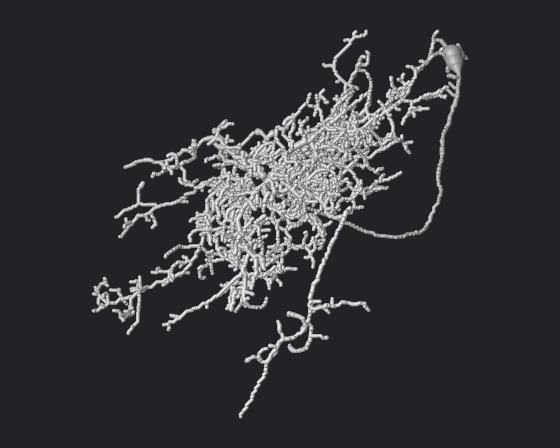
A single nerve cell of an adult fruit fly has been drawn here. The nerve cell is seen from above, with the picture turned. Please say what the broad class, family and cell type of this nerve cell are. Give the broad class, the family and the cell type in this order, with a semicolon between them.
nerve-cord intrinsic neuron; hemilineage 06A; IN06A002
